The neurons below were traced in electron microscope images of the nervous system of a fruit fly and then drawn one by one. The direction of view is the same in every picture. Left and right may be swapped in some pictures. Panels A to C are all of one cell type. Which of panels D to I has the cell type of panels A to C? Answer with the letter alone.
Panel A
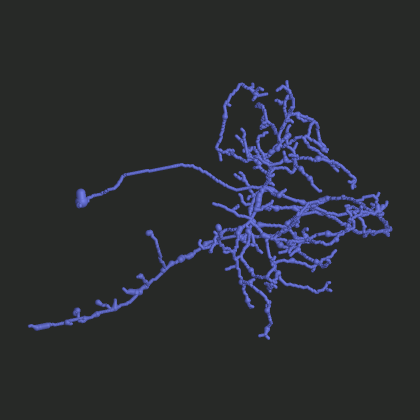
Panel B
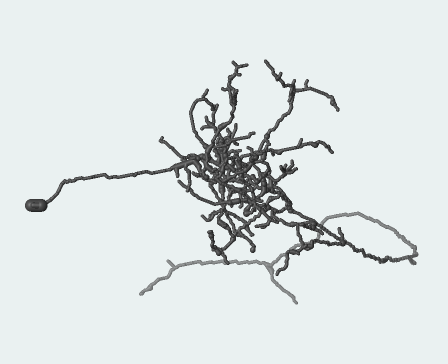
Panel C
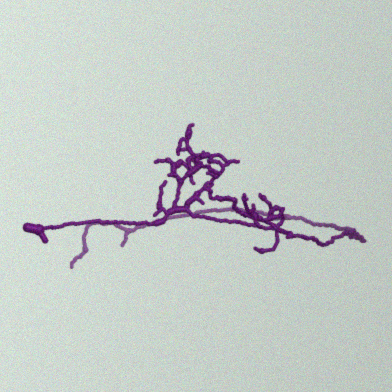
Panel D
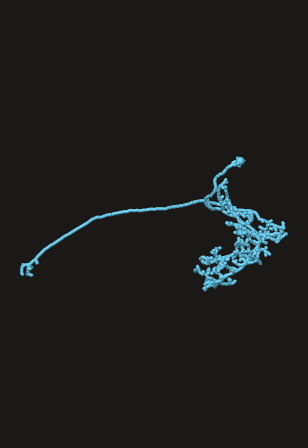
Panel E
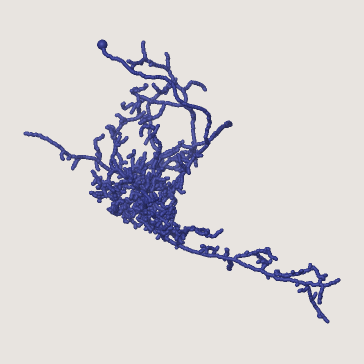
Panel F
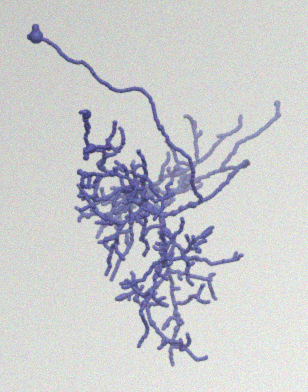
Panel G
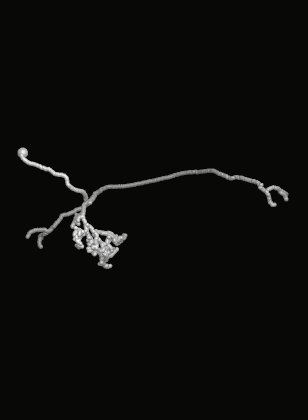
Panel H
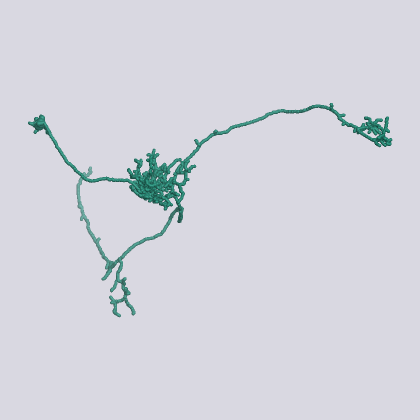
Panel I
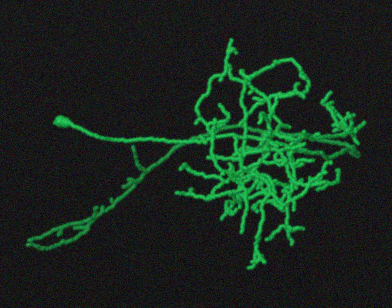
I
